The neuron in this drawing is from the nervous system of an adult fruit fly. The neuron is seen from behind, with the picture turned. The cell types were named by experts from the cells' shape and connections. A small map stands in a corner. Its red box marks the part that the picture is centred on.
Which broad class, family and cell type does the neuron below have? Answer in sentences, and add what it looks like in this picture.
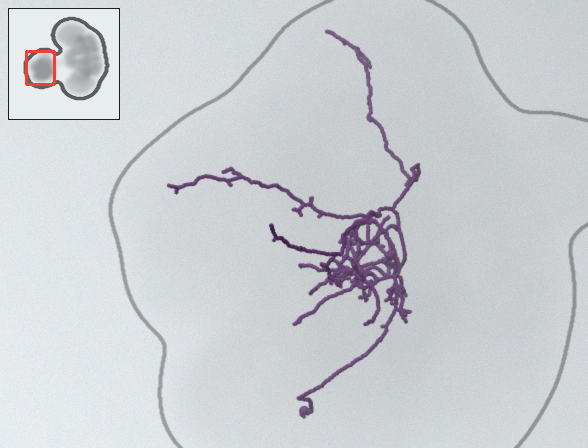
Its broad class is nerve-cord intrinsic neuron. Its family is hemilineage 07B. The cell type is IN07B065. Its cell body lies at the bottom of the picture. As drawn here it is taller than it is wide.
